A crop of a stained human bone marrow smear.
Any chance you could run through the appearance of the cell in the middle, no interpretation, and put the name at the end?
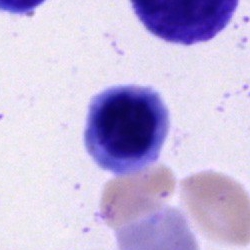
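Dense chromatin stains dark purple. The blue cytoplasm forms only a narrow rim around the nucleus, widest at the lower left of the cell. This cell is an erythroblast.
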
